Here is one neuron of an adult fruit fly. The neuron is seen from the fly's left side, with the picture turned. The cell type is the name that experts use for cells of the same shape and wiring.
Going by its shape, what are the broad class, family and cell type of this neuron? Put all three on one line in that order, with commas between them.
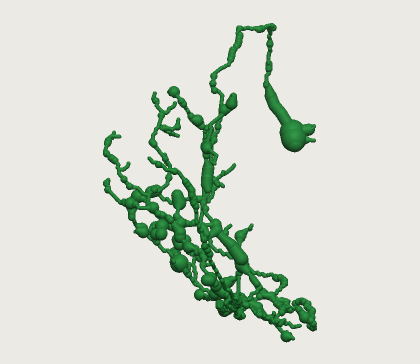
central-brain intrinsic neuron, hemilineage ALv2, CB1048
